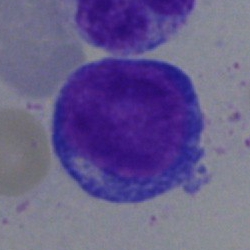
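Proerythroblast, the central cell of this stained human bone marrow smear. Its outline looks roughly round. The nucleus seems to sit toward the top, so a wider band of cytoplasm is left below it. Low in that cytoplasm I notice small pale clear spots. Along the lower right edge, small blebs seem to bulge outward.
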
